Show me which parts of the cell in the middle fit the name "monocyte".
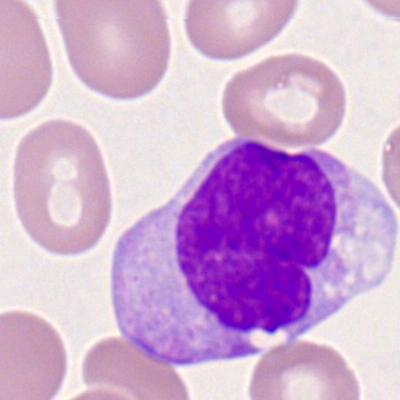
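First item, the granules: the cytoplasm holds fine, dust-like pinkish-purple granules, and these go with monocyte.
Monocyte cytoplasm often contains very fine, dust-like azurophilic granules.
Second item, the nucleus: it is folded, with a notch dividing its lower part into lobe-like bulges. Third item, the amount and colour of cytoplasm: abundant and pale blue-grey. Fourth item, vacuoles: small clear ones lie in the cytoplasm to the right of the nucleus.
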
